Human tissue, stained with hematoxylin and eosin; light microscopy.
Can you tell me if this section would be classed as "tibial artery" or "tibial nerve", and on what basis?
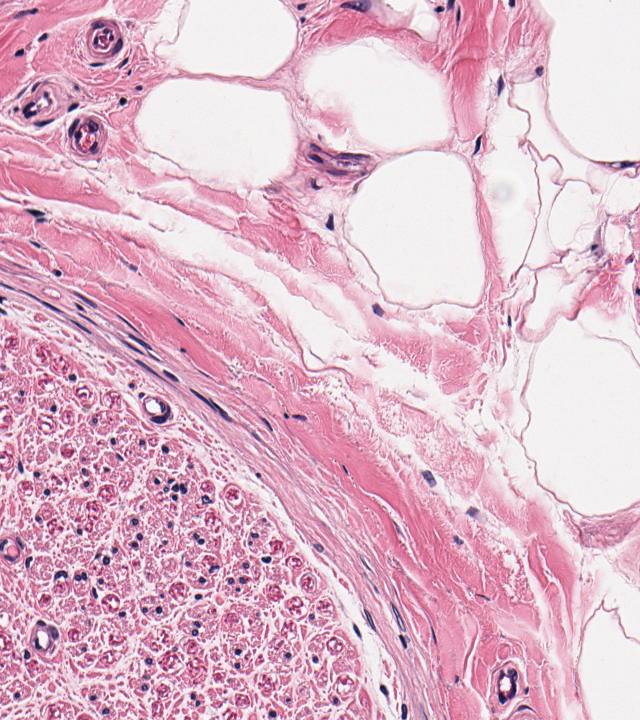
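This is tibial nerve. A large rounded fascicle, cut in cross-section, fills the lower left, packed with transversely cut nerve fibres that show as many small round pink profiles.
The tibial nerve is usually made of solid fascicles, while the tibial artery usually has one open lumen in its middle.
Small dark oval nuclei lie scattered between the fibres throughout the fascicle. Adipocytes occupy the upper right as large empty polygonal spaces with thin walls.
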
